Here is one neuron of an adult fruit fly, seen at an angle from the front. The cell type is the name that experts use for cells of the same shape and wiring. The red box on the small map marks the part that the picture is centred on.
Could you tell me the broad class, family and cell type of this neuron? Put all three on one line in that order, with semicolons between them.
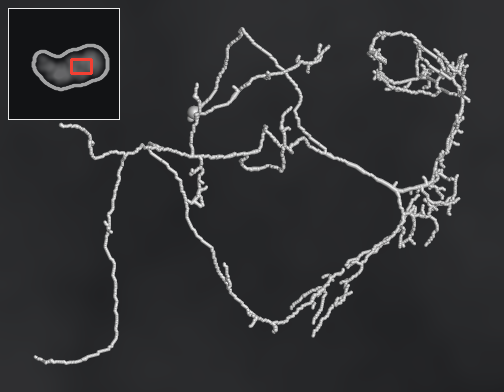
central-brain intrinsic neuron; hemilineage DM6_ventral; CB3343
